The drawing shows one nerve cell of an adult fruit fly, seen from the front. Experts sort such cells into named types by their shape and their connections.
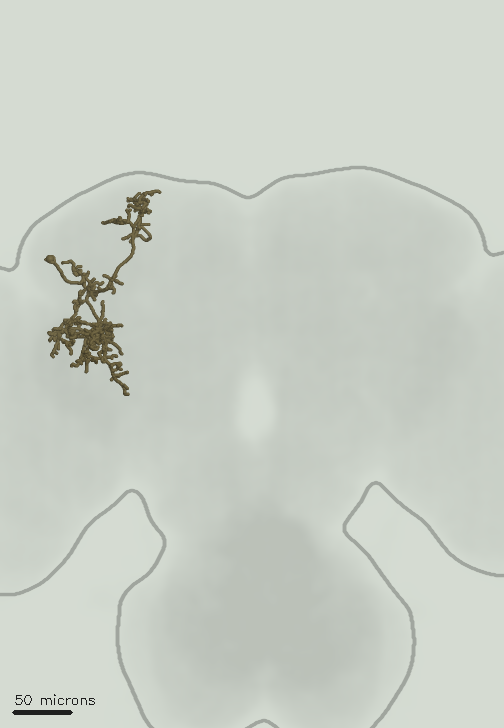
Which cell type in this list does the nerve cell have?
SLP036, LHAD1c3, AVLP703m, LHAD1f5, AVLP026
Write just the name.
AVLP026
